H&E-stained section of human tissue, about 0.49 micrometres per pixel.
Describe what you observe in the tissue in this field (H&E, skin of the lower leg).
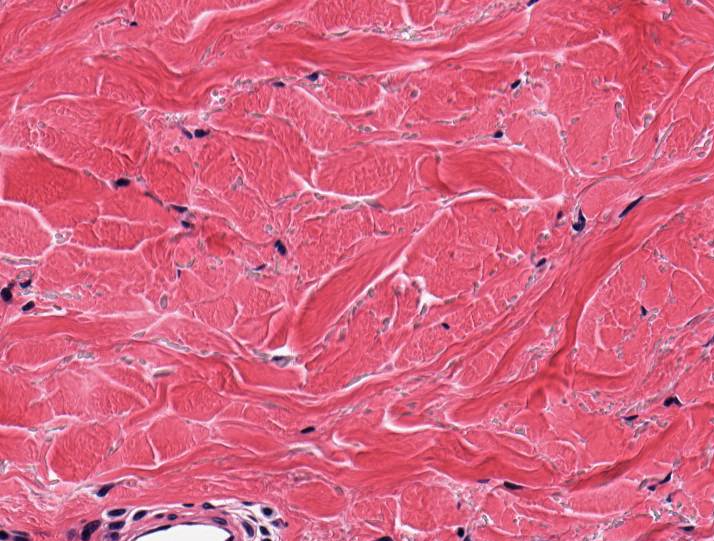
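Look across the whole field and you'll find thick pink fibre bundles running in many different directions. Notice they're a uniform bright pink with no cross-striations. Between them, nuclei are sparse, scattered singly; each is small, dark and elongated.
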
